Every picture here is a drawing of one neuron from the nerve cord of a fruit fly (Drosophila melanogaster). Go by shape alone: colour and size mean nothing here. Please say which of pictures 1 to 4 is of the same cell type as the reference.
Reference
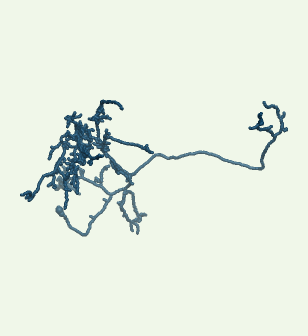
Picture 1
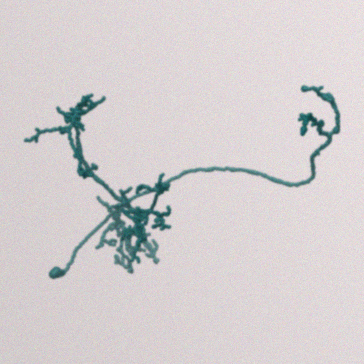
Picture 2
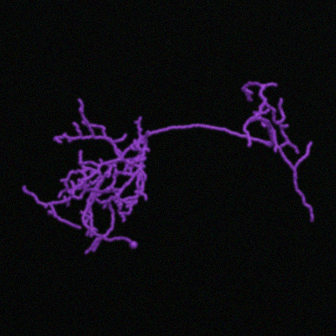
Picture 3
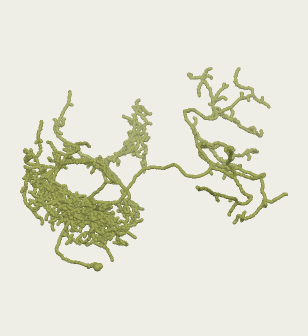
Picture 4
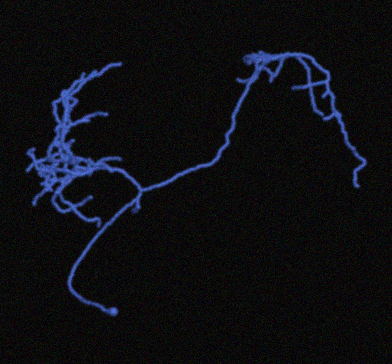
Picture 1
